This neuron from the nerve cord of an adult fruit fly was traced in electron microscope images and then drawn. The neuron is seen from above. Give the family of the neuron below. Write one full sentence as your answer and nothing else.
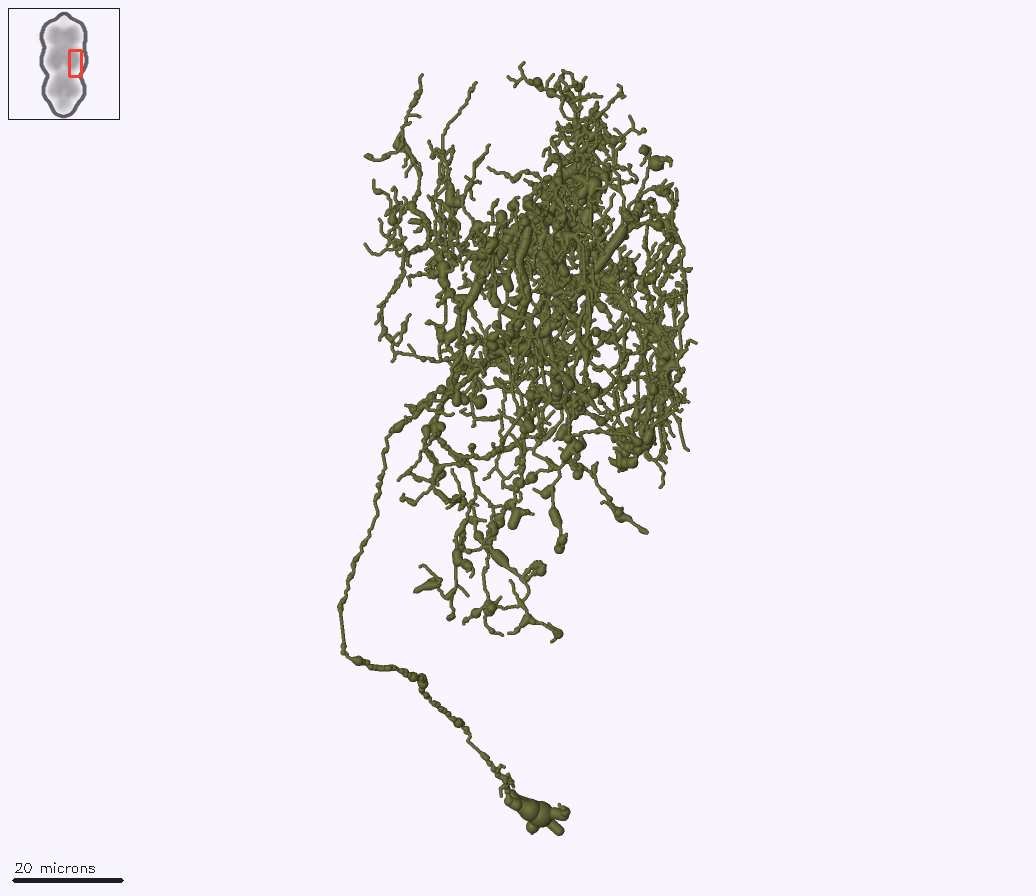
The family classification of the neuron is hemilineage 21A.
